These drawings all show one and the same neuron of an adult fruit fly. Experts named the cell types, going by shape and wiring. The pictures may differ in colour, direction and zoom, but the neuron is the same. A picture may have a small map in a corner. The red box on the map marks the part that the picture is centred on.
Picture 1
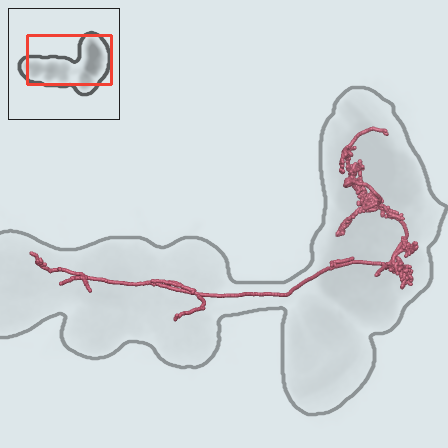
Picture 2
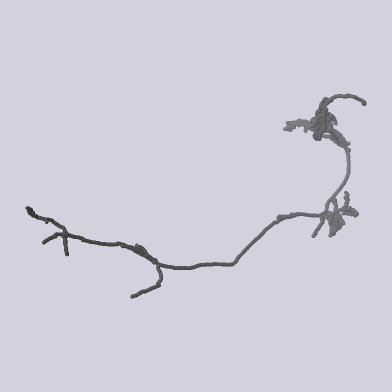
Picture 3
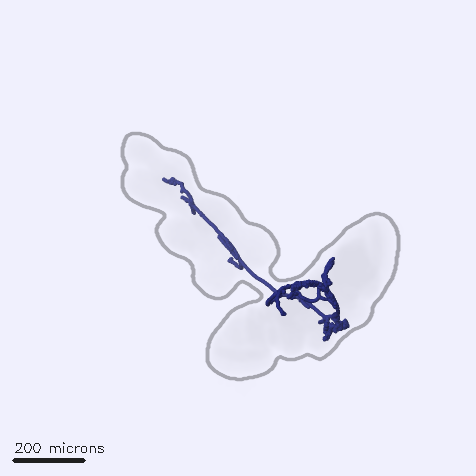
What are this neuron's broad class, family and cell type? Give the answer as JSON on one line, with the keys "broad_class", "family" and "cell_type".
{"broad_class": "descending neuron", "family": "hemilineage SMPpv1", "cell_type": "DNpe035"}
